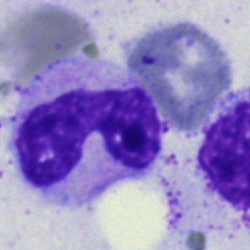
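Band neutrophil in a stained human bone marrow smear, the central cell. First, the nucleus is bent into a horseshoe whose notch opens toward the bottom of the cell. Second, the chromatin is dense, dark purple and coarsely clumped. Third, pale lilac cytoplasm fills the notch of the nucleus. Finally, the cytoplasm lacks coarse dark granules.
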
